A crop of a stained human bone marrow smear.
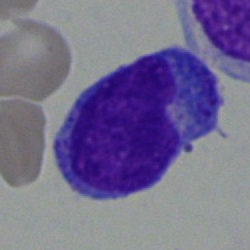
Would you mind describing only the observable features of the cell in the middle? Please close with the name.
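The nucleus occupies most of the cell and is positioned toward the lower left. The cytoplasm is deep blue, with a paler zone against the right side of the nucleus. A small, thin projection extends from the right edge of the cell. The cell is a blast.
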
